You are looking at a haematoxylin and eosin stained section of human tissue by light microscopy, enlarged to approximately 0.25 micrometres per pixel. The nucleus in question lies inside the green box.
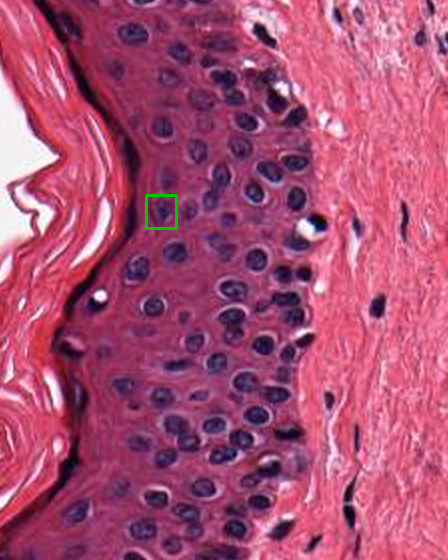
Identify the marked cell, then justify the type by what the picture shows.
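This is a keratinocyte. The nucleus is oval and about the same size as the neighbouring nuclei. The nucleus is stained a medium purple with a soft, slightly blurred edge rather than a crisp rim. The nucleus sits in a moderate amount of pink, smooth cytoplasm without a sharp cell border of its own. The cell lies among the upper cells of the layer, a short distance in from the dark band that borders the compact, wavy pink surface layer on the left. It is one of many similar cells with round-to-oval nuclei spaced fairly evenly around it.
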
